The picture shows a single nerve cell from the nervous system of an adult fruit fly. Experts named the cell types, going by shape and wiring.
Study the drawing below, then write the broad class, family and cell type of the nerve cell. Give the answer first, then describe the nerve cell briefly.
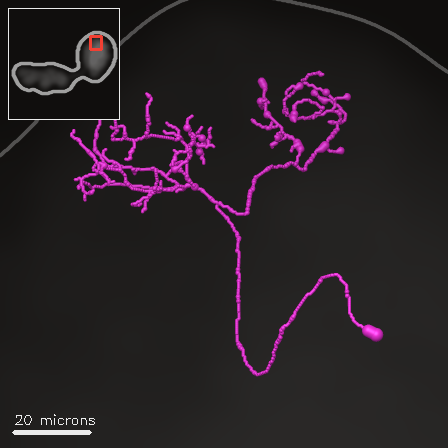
It is a central-brain intrinsic neuron. The family is hemilineage SLPav3. Its cell type is CB2448. The cell body is at the lower right of the picture. By the scale bar it is about 80 microns wide in this view. Dozens of branch ends can be seen.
